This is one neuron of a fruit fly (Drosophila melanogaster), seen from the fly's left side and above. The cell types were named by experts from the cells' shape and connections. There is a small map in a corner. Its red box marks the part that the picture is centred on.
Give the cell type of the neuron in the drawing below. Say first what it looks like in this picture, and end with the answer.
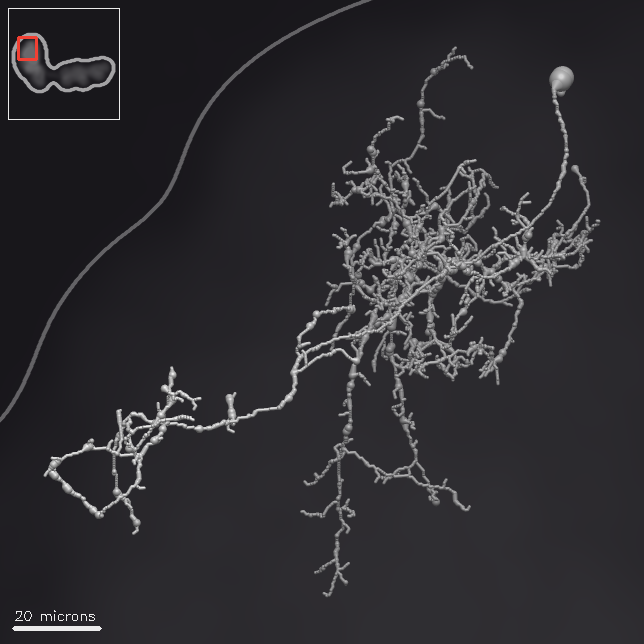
From left to right in the picture it spans about 130 microns. More than a hundred branch ends can be seen. It is a central-brain intrinsic neuron. The cell type is CB2549.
